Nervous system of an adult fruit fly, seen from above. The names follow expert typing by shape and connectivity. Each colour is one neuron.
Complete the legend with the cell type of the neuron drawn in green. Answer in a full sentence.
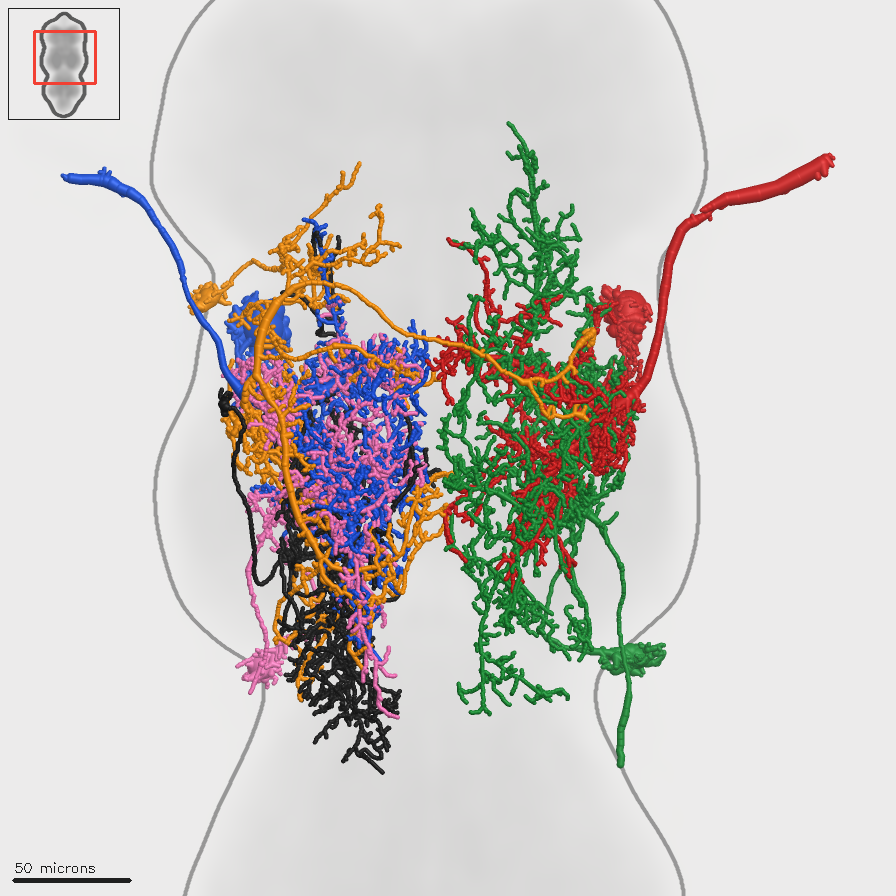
The cell type is hg4 MN.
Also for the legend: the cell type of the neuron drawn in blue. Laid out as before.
The cell type is hg1 MN.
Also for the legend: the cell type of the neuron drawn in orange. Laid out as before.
The cell type is IN03B008.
